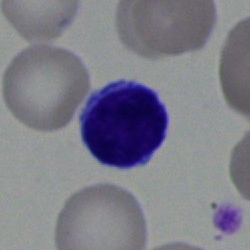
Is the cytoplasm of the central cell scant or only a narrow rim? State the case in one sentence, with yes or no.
Yes, the cell's cytoplasm is limited to a thin rim around the nucleus.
